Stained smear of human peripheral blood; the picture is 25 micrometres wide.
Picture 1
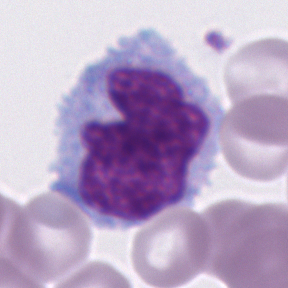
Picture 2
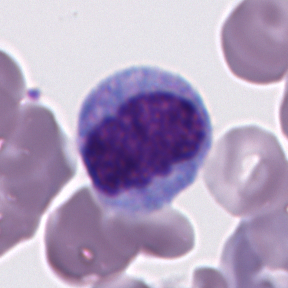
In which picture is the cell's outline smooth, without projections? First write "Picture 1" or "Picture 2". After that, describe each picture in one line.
Picture 2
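Picture 1: The edge of the cell is frayed with many fine, short projections all round.
Picture 2: The cell outline is round and smooth.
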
